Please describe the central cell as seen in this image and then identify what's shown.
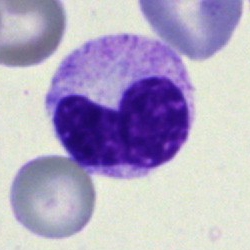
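Starting with the outline: it is round and smooth. Next, the nucleus: kidney-shaped, with its notch facing upward. Its chromatin is dark purple and coarsely clumped. Last, the cytoplasm: no vacuoles are seen. The cell is a band neutrophil.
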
